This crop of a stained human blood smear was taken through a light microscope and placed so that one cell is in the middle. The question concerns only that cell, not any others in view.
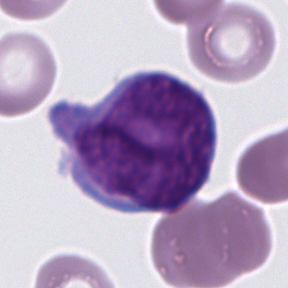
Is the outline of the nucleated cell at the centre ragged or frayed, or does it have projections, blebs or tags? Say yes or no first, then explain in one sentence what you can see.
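Yes. Fine frayed projections extend from the pale cytoplasm on the left edge.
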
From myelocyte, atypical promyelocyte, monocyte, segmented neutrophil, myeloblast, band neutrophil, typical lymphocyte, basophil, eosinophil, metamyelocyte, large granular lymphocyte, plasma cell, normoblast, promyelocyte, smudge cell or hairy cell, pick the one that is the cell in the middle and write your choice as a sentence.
The crop's centre is taken up by an atypical promyelocyte.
